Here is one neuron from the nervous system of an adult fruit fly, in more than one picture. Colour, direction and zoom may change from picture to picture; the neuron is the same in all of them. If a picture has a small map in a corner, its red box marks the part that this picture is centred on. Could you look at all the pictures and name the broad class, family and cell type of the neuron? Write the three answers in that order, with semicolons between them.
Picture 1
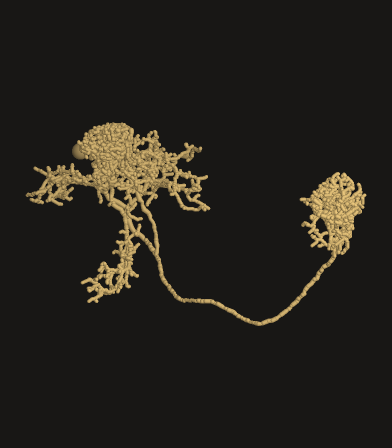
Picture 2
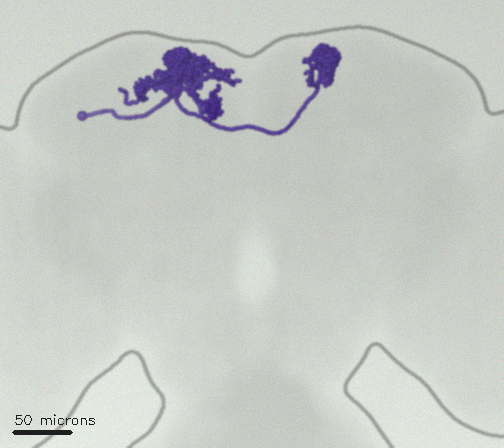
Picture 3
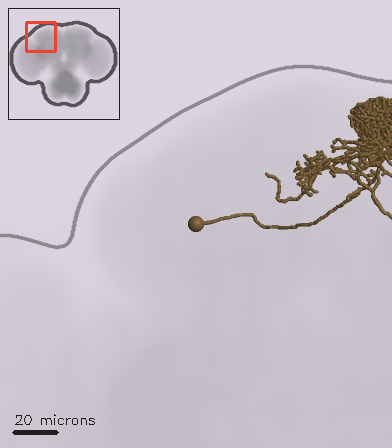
central-brain intrinsic neuron; class DAN; PPL106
